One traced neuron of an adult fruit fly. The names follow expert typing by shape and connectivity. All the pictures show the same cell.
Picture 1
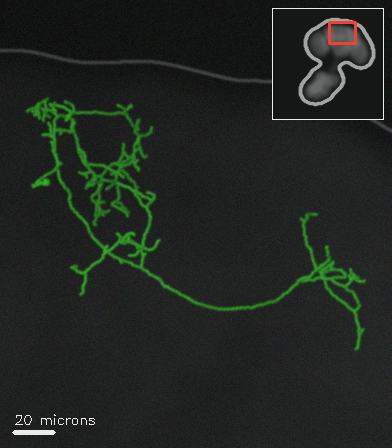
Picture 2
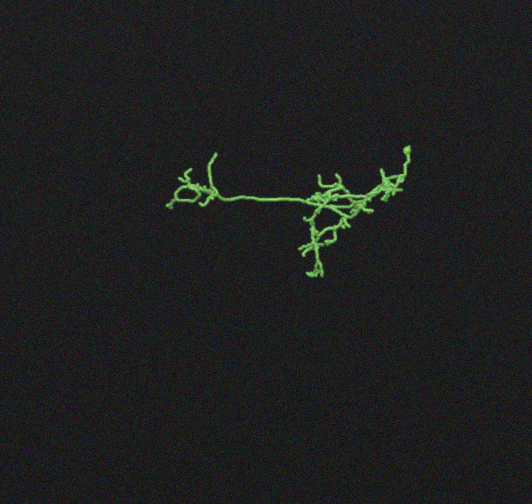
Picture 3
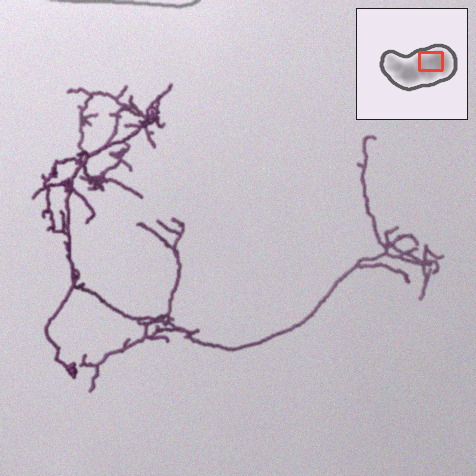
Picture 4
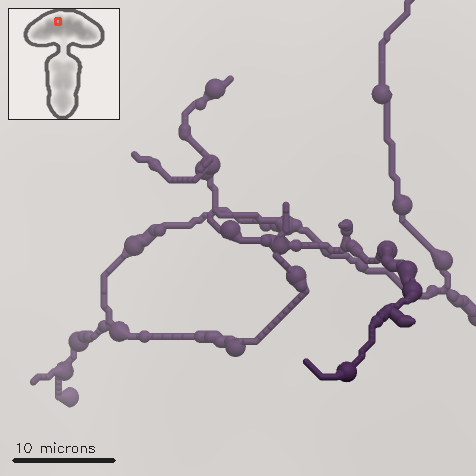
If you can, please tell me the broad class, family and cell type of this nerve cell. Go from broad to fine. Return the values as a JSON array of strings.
["central-brain intrinsic neuron", "hemilineage AOTUv4_dorsal", "SMP008"]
